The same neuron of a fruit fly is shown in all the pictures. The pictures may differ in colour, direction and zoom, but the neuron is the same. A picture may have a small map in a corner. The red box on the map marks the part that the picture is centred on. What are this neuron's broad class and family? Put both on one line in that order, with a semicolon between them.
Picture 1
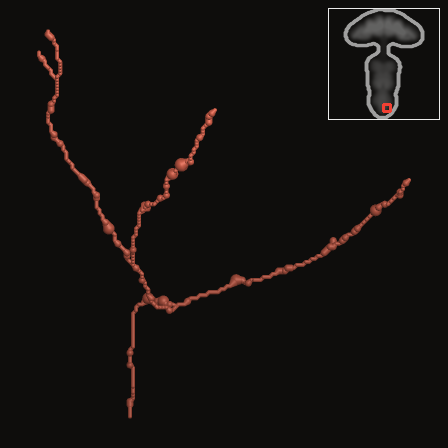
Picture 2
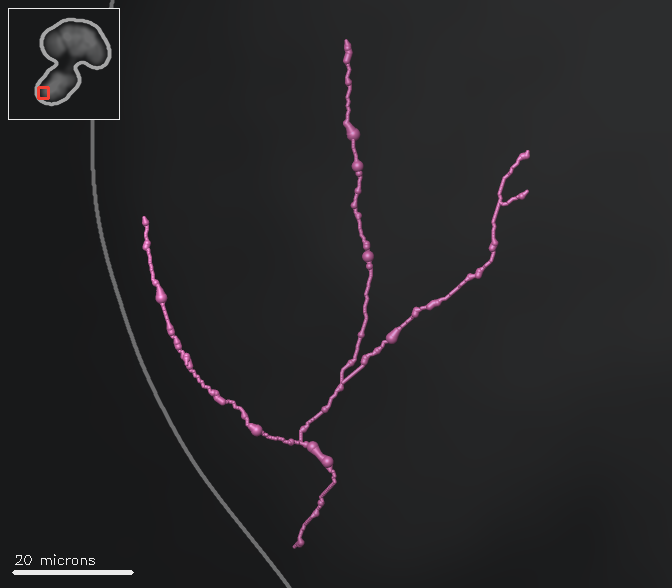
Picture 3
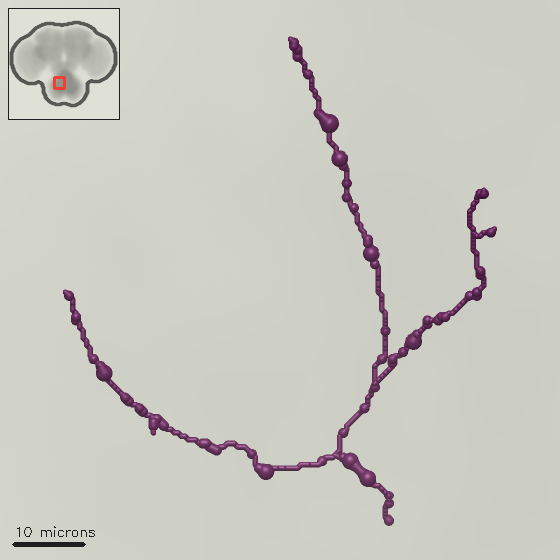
sensory neuron entering the nerve cord; class mechanosensory tactile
